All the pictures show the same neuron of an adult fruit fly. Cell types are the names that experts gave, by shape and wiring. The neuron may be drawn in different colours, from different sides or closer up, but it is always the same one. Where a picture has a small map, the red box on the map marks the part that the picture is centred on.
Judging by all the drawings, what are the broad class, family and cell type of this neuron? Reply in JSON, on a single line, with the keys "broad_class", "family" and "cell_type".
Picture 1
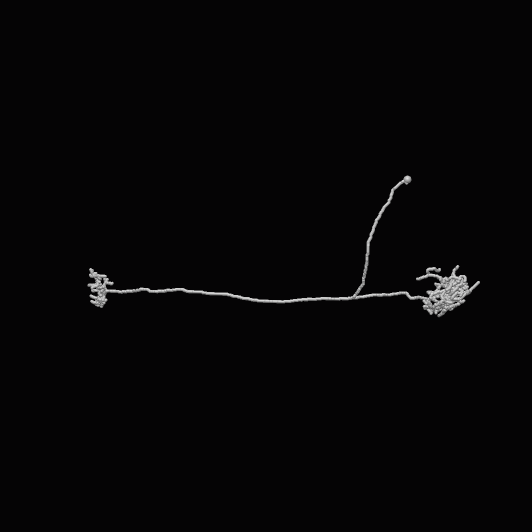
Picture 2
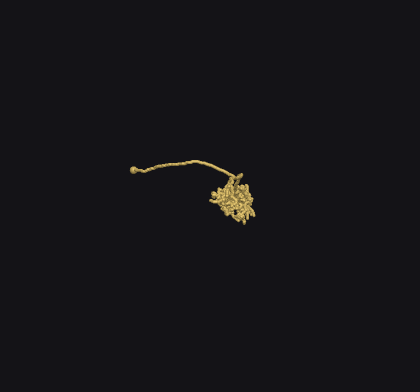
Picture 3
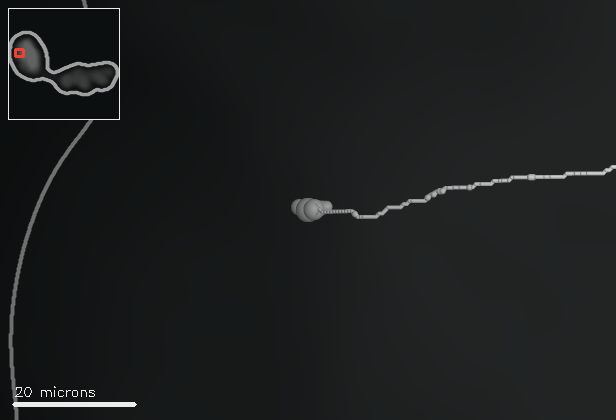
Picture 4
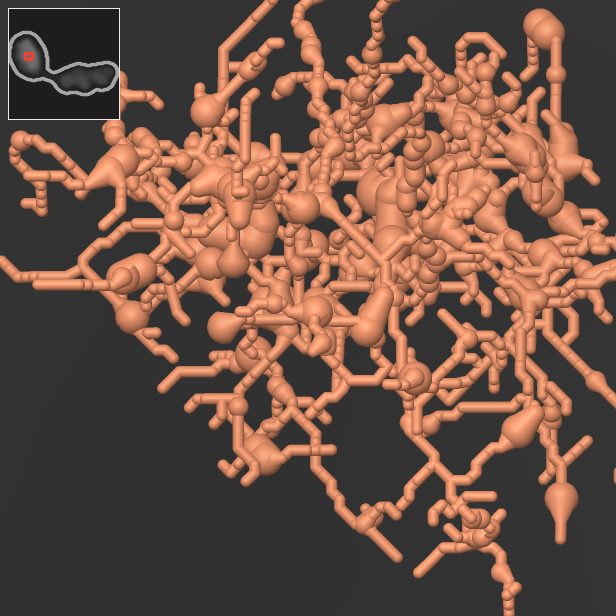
{"broad_class": "central-brain intrinsic neuron", "family": "hemilineage VLPa2", "cell_type": "CB1088"}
